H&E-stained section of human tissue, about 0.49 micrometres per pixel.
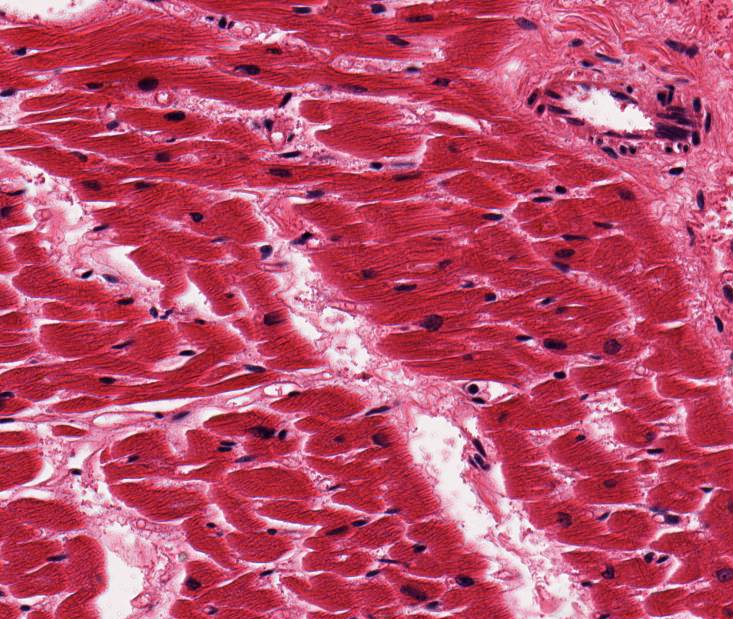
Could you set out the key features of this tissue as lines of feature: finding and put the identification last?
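Fibres: deep pink, filling nearly the whole field
Arrangement: branching and joining neighbours in a network
Cytoplasm: eosinophilic, with fine lengthwise fibrillar streaking
Vessel: small, with an open lumen, upper right corner
Name: left ventricle of the heart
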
